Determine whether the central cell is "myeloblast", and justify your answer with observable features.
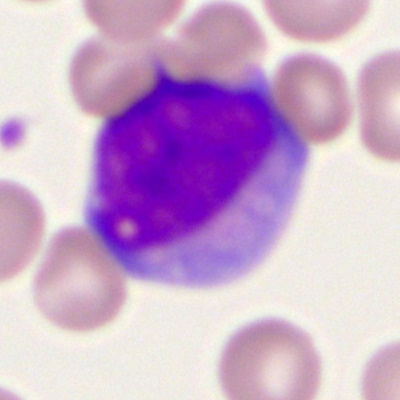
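Look first at the several pale rounded spots inside the nucleus, and at the cytoplasm, where no granules show.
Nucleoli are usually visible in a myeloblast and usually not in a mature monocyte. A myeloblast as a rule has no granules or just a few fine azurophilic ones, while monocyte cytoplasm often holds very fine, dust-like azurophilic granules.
So myeloblast fits, better than monocyte. The outline is irregular, dented where red cells crowd its upper and left borders, and that doesn't help choose.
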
